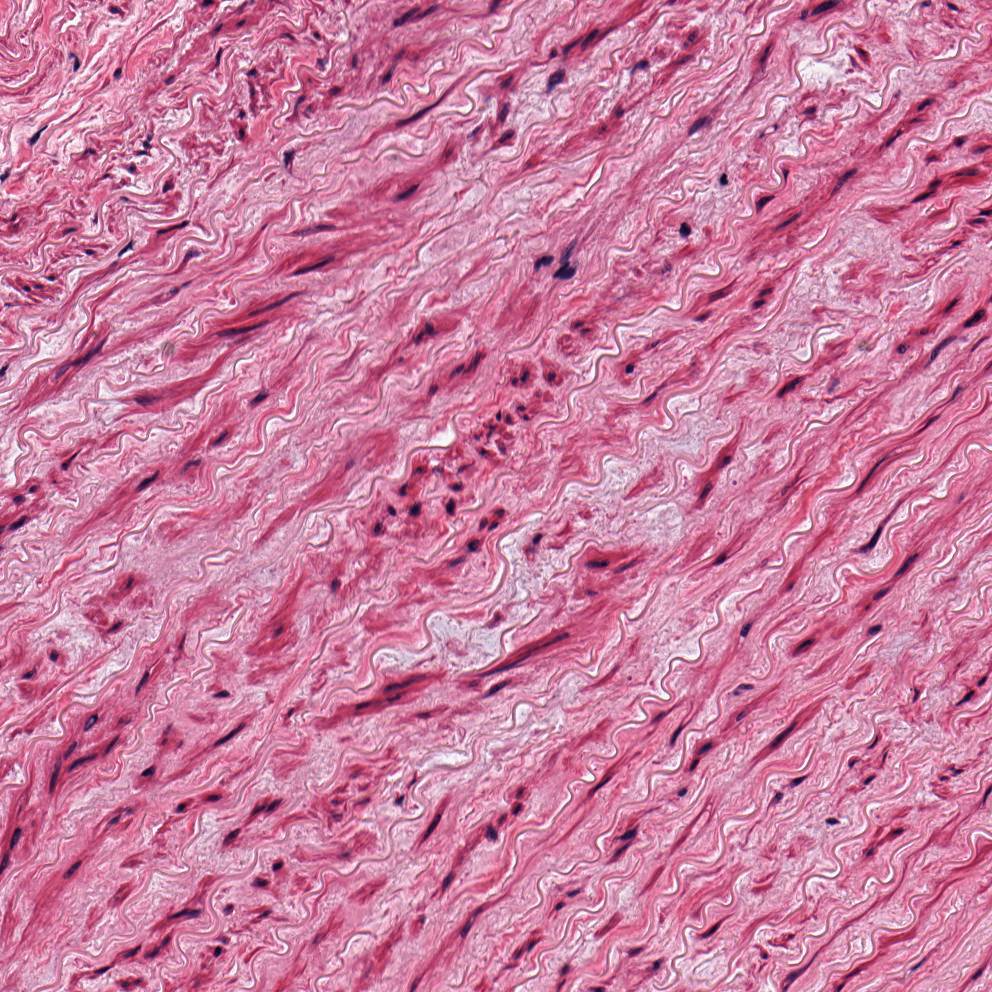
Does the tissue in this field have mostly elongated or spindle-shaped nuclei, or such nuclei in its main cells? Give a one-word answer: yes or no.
Yes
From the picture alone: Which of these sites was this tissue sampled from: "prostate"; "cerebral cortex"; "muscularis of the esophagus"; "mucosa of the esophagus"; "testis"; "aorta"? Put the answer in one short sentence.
The site this tissue was sampled from is the aorta.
